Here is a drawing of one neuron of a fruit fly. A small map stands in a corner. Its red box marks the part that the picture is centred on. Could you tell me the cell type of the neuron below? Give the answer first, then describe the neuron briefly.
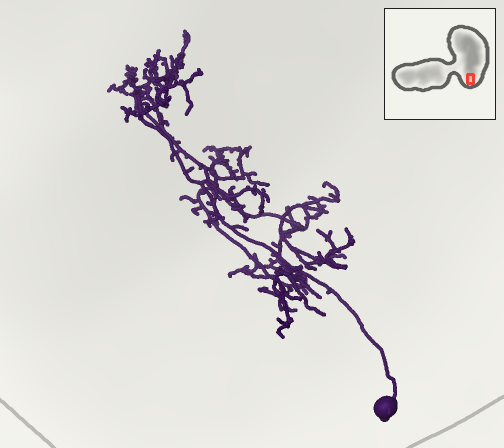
The cell type is Mi14. This is an optic-lobe intrinsic neuron. It is in the brain and does not reach the nerve cord. Its cell body lies at the lower right of the picture. The picture shows dozens of branch ends.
